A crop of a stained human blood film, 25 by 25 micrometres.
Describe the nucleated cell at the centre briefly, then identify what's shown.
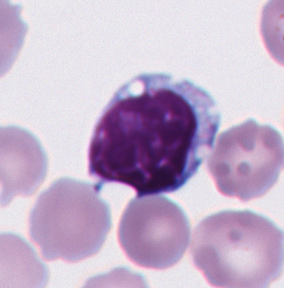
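A roughly round nucleus fills most of this cell. Its chromatin is dark purple and densely clumped. A single small clear vacuole lies in the cytoplasm at the upper left. The cytoplasm shows no coarse granules. It is a typical lymphocyte.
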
